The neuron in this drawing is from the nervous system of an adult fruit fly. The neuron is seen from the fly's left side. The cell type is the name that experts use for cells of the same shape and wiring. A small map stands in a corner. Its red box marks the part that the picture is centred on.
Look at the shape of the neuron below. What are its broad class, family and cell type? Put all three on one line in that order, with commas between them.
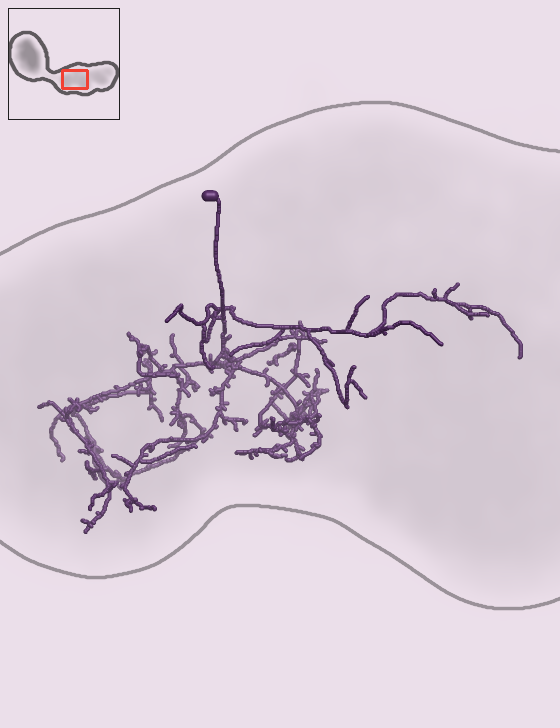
nerve-cord intrinsic neuron, hemilineage 11A, IN11A009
